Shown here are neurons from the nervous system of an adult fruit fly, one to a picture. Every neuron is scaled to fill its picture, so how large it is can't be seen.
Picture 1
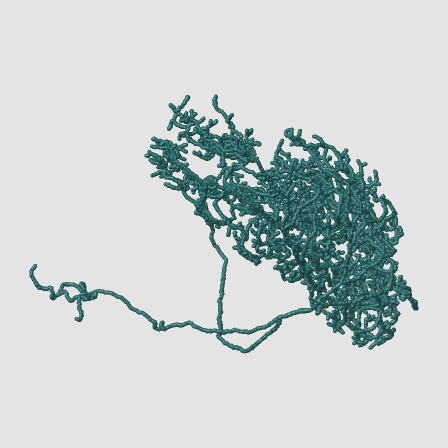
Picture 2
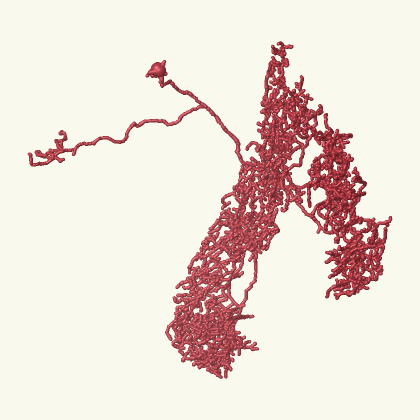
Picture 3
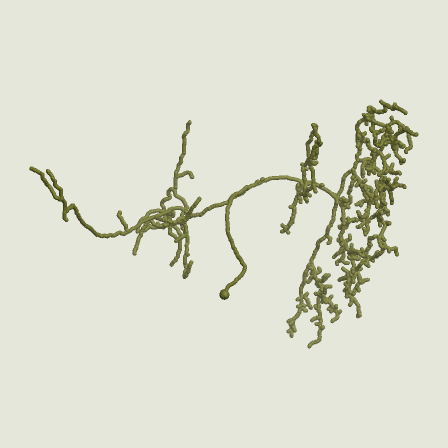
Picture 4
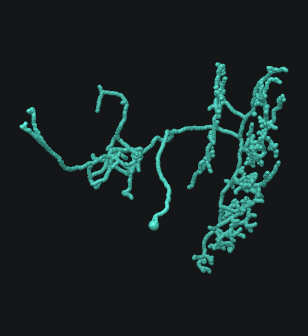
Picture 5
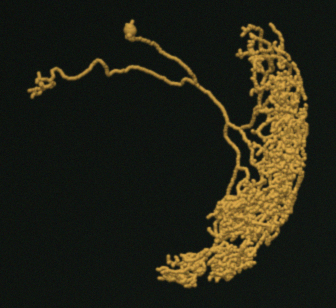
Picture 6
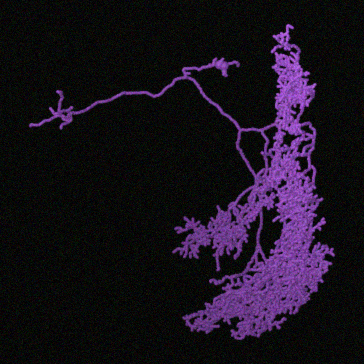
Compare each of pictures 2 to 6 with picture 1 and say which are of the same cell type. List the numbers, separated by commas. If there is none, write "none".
2, 5, 6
